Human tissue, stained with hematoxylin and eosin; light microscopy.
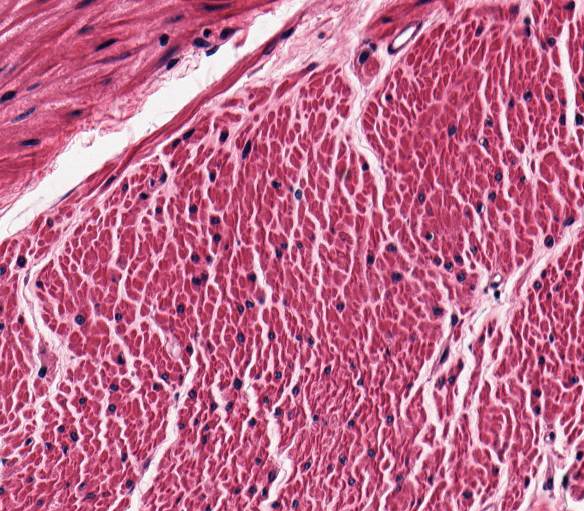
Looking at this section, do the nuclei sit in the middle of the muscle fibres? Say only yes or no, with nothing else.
Yes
